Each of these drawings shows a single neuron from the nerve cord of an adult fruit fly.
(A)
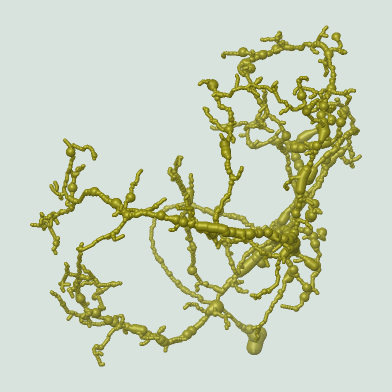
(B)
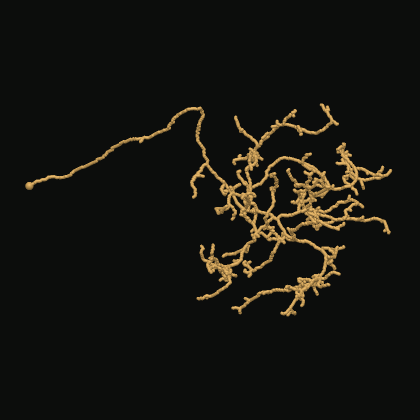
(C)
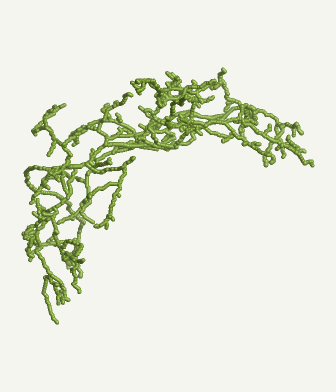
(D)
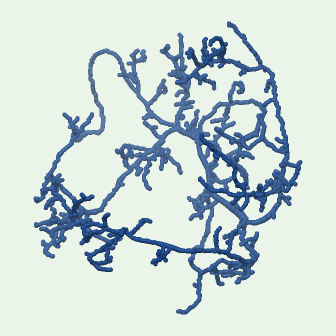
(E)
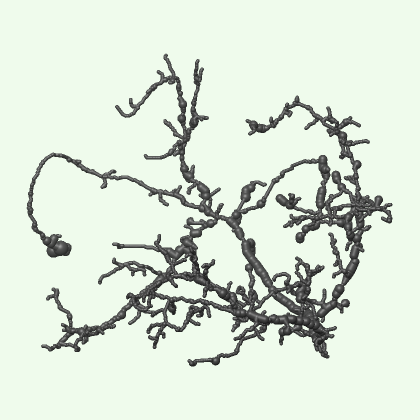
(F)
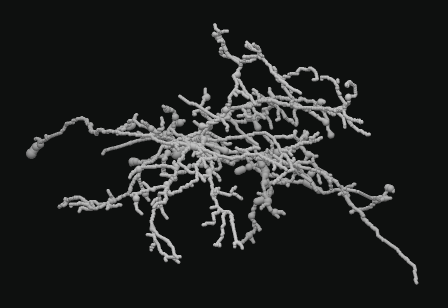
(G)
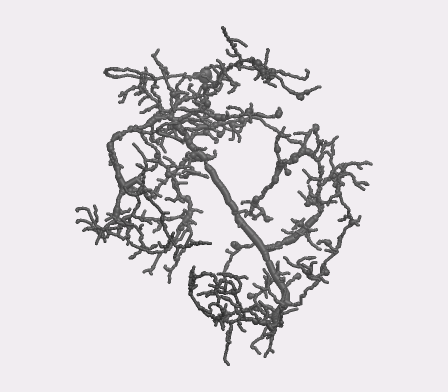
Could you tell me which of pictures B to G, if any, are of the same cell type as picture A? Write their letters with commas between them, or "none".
D, E, G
